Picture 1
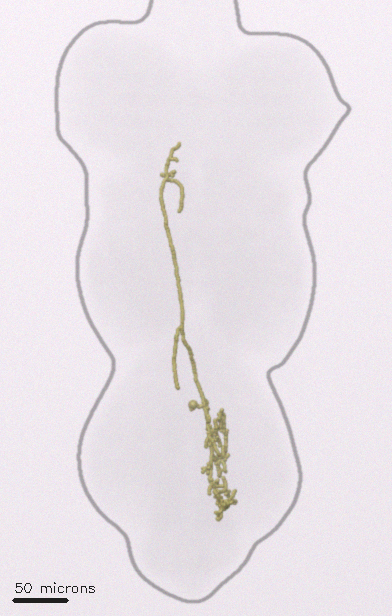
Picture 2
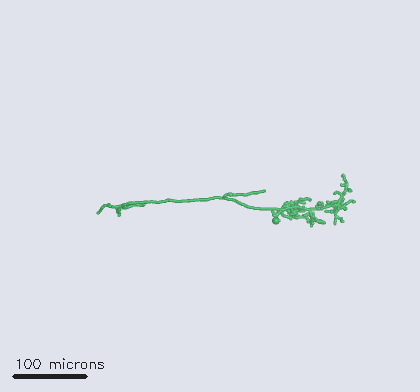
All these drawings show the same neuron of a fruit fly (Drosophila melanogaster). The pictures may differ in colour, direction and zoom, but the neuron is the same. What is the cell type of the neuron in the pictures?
IN10B032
